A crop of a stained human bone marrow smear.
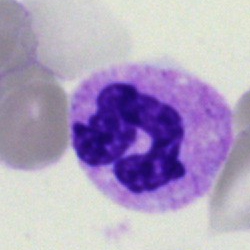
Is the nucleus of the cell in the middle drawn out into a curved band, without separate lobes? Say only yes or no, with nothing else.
Yes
